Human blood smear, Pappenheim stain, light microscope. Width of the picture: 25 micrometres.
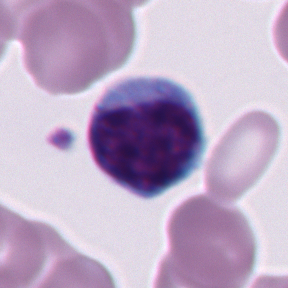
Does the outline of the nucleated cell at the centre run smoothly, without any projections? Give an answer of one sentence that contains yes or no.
Yes, the outline of the cell is smooth.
